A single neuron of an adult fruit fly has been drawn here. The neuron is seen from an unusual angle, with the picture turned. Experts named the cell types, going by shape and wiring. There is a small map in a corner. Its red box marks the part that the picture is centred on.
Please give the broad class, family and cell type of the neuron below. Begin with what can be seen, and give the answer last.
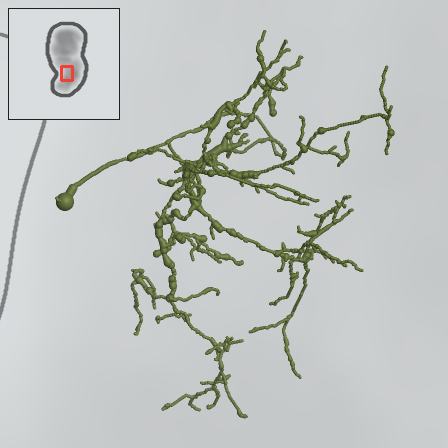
The cell body is on the left of the picture. The picture shows dozens of branch ends. This is a nerve-cord intrinsic neuron. Its family is hemilineage 11B. It is of cell type IN11B017_b.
